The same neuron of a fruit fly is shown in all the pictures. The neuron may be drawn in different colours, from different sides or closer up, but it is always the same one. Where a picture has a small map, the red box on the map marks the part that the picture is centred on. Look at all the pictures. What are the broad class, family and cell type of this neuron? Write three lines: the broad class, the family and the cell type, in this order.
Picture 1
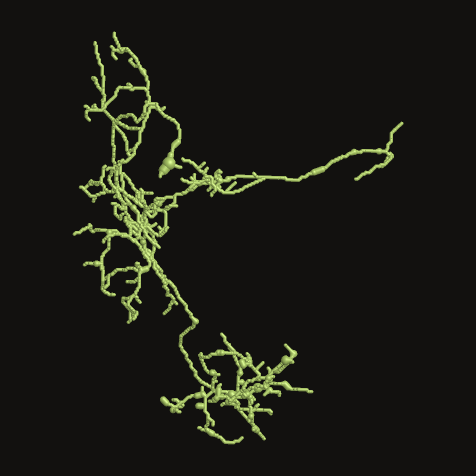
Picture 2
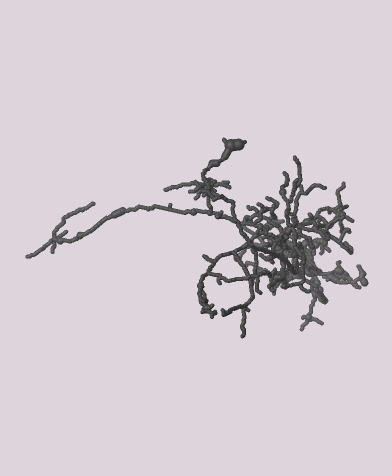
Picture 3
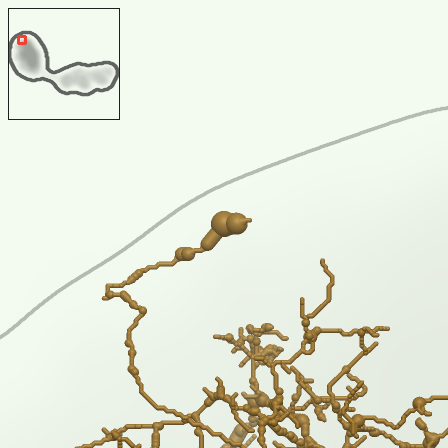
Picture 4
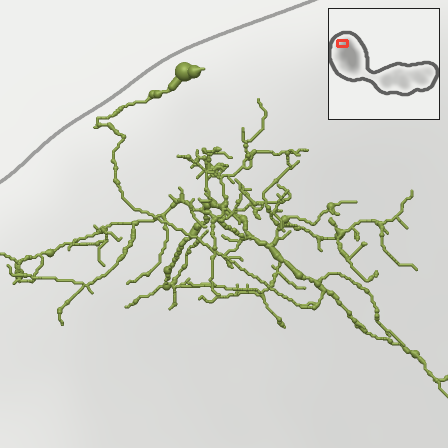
central-brain intrinsic neuron
hemilineage SMPad2
CB2411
